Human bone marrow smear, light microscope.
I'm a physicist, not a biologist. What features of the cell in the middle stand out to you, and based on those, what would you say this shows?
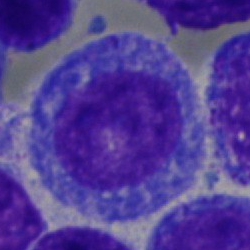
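Round outline, and a moderate rim of blue cytoplasm goes all the way around the nucleus. The chromatin's dark purple and finely textured, no coarse clumps. Note how mottled the cytoplasm looks, with lots of small pale patches. That's a promyelocyte.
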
